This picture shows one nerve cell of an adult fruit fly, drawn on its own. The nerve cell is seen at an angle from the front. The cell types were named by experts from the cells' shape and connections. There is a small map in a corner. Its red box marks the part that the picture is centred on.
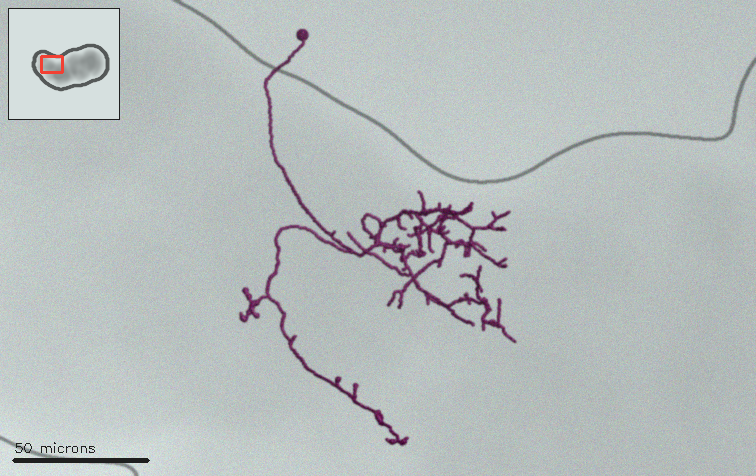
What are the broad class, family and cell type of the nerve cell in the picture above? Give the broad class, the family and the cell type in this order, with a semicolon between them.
nerve-cord intrinsic neuron; hemilineage 07B; IN07B094_b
